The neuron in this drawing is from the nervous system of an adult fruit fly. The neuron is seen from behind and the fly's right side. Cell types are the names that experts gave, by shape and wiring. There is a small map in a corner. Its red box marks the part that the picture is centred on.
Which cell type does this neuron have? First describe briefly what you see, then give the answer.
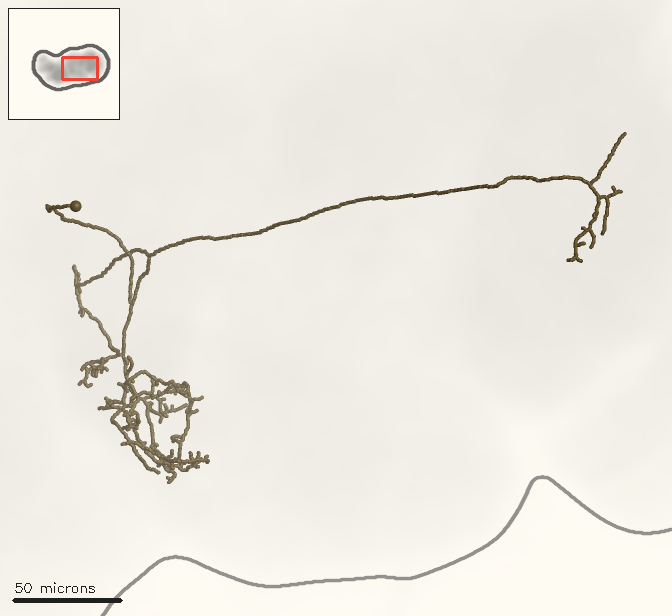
From left to right in the picture it spans about 250 microns. The picture shows dozens of branch ends. It is a central-brain intrinsic neuron. It is of cell type WED118.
